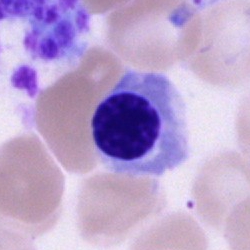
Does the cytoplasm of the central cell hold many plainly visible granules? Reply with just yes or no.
No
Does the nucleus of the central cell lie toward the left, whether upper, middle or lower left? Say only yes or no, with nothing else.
Yes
